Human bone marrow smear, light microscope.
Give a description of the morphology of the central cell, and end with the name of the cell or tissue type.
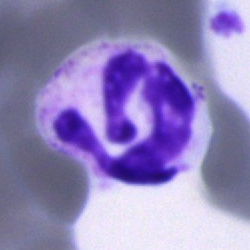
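Check one, the outline: it is roughly round. Check two, the chromatin: dense and dark purple. Check three, the cytoplasm: fine pinkish-violet granules are scattered through it, and no vacuoles are seen. Last, the name: segmented neutrophil.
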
